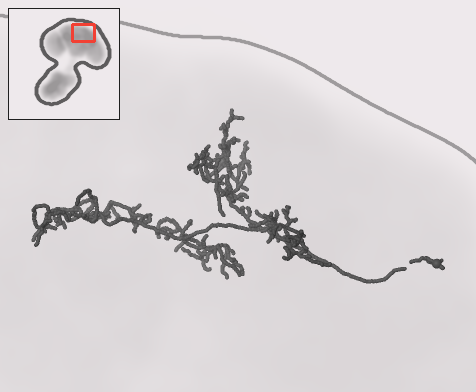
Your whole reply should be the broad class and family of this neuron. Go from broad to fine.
central-brain intrinsic neuron; hemilineage AOTUv4_ventral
